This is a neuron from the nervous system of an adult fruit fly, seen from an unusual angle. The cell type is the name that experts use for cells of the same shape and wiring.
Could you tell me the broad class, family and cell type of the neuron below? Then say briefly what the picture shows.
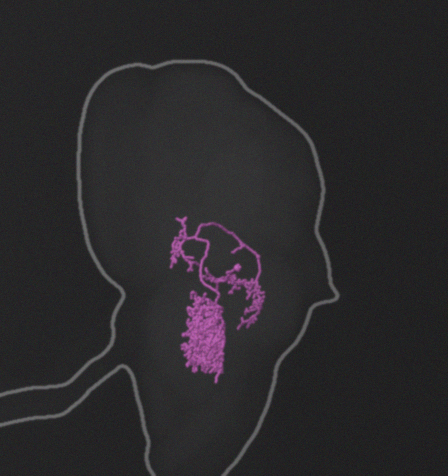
Its broad class is visual projection neuron. Its family is hemilineage LHl4_posterior. Its cell type is LT86. The cell body is in the middle of the picture. As drawn here it is taller than it is wide.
